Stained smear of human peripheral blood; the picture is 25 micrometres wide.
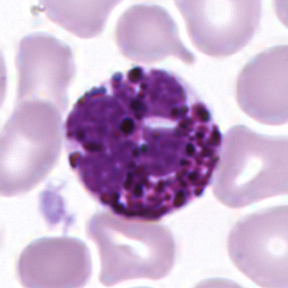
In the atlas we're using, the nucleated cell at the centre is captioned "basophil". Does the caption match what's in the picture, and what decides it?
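Basophil is the right name for this cell. Coarse, very dark purple-black granules lie over the nucleus, partly hiding it.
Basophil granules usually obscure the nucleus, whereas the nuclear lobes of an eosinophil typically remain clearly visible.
The granules vary clearly in size.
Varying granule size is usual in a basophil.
Their purple-black colour counts against eosinophil.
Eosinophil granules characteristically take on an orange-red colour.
Only the scant clear cytoplasm, with granules reaching the cell edge, would fit both names.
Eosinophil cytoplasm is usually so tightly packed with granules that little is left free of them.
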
